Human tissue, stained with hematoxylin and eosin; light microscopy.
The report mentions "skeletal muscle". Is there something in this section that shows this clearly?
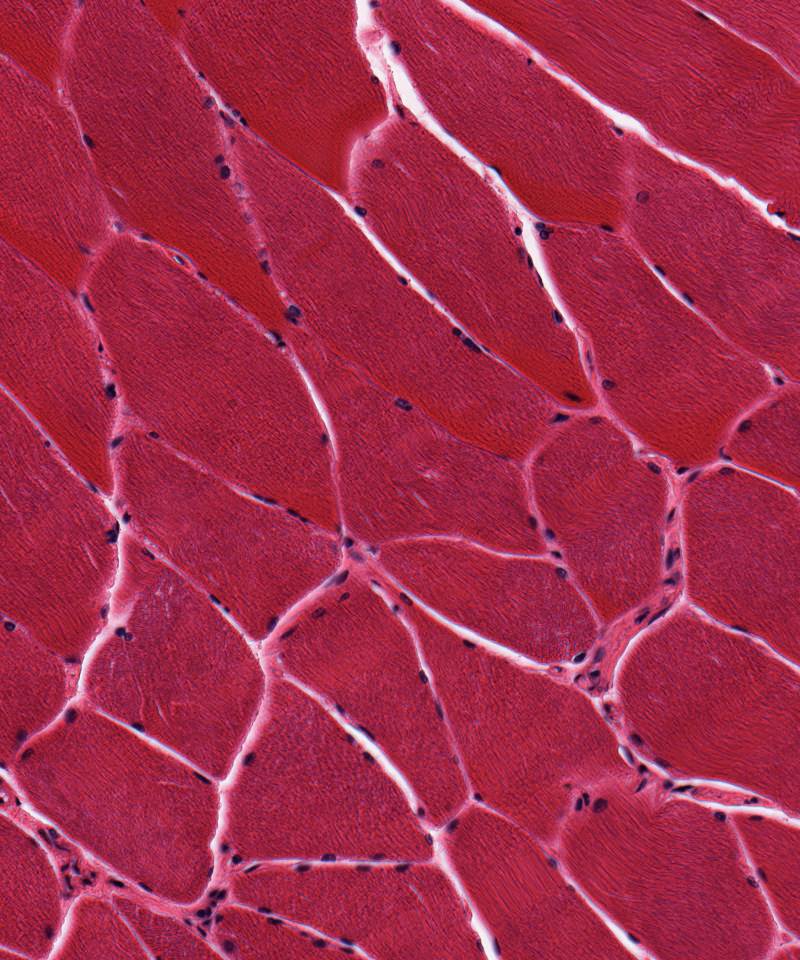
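Nuclei dark, flattened, at the fibre edges rather than in the centres; fits skeletal muscle.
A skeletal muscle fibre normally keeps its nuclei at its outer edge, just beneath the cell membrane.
Cytoplasm strongly eosinophilic, finely fibrillar, free of vacuoles. No adipocytes anywhere in the field. Narrow white clefts along many fibre borders, where fibres have shrunk away from the septa.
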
